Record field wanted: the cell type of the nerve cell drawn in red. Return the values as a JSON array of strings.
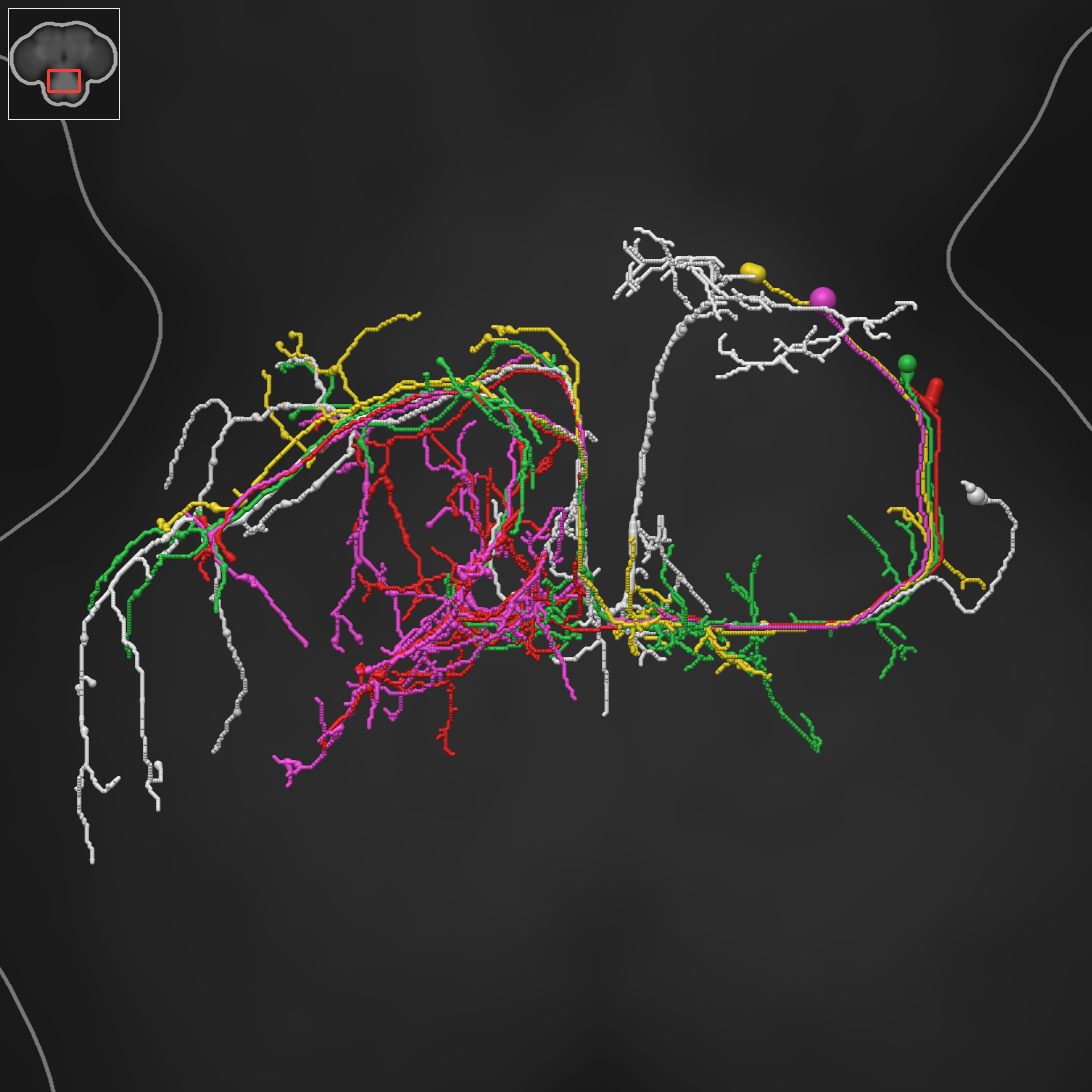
["IN18B051"]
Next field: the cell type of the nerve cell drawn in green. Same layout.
["IN18B054"]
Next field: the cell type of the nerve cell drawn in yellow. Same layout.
["IN18B056"]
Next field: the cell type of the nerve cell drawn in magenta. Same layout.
["IN18B047"]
